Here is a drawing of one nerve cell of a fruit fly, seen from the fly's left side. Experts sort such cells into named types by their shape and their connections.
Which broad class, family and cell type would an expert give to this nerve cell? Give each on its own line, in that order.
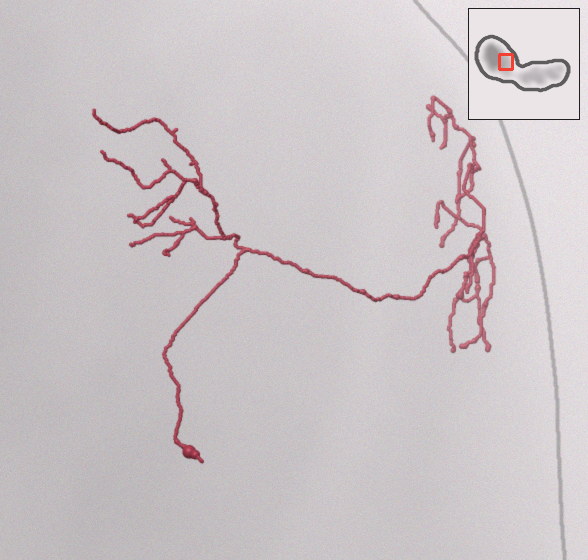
visual centrifugal neuron
LPT
LPT111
